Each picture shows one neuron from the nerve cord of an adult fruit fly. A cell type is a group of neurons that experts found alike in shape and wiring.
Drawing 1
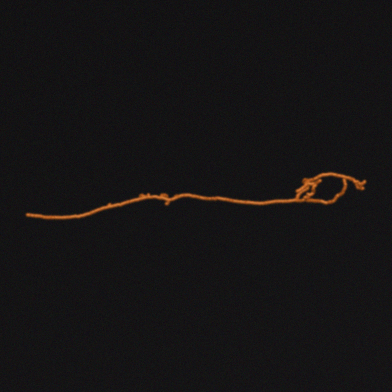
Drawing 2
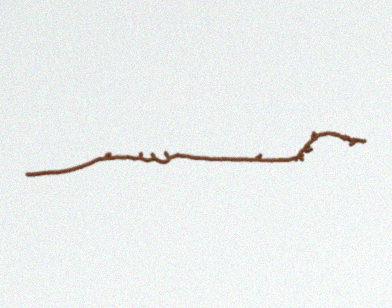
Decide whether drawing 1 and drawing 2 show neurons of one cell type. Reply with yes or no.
yes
